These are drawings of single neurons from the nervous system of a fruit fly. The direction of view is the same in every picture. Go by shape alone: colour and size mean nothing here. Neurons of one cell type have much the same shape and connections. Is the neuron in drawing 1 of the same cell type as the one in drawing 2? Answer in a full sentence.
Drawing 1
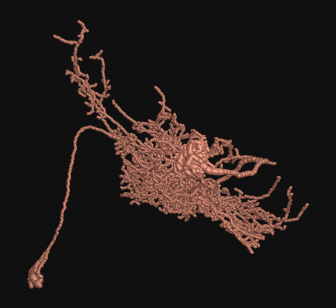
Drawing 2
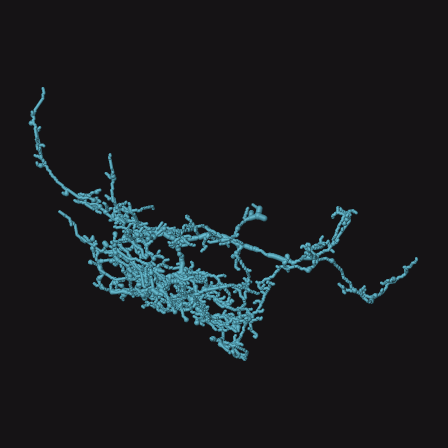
They are of different cell types.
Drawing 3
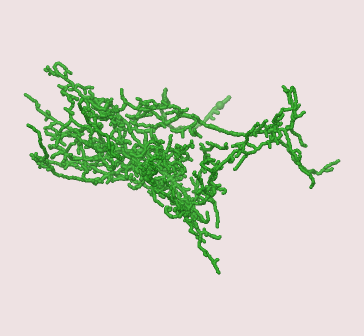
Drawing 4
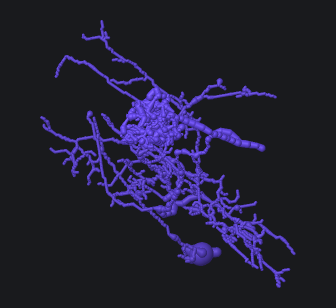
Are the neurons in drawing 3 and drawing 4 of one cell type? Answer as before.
They are of different cell types.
